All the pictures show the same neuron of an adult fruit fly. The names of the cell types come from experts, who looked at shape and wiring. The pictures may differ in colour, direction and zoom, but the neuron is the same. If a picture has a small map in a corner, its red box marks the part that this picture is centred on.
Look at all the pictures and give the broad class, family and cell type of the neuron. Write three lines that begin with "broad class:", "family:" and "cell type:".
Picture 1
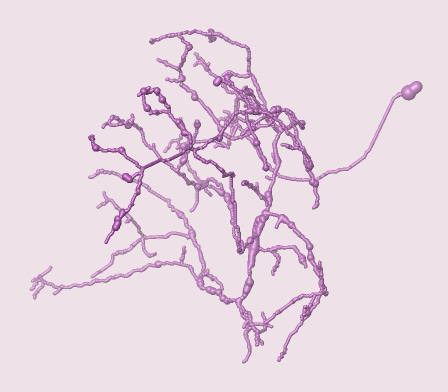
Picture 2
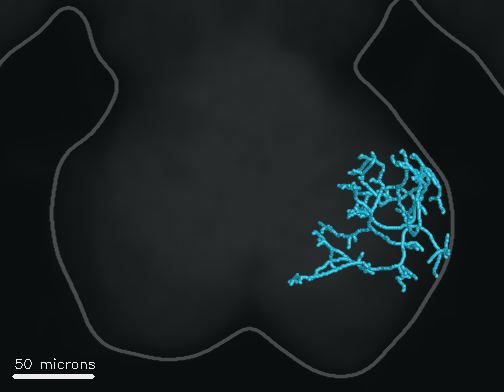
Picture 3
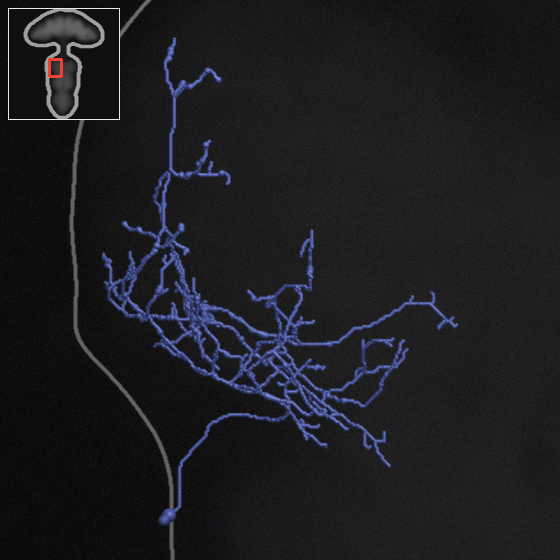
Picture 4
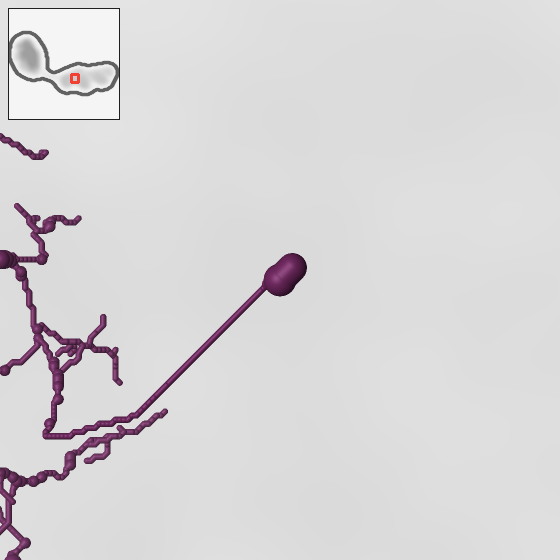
broad class: nerve-cord intrinsic neuron
family: hemilineage 03A
cell type: IN03A085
